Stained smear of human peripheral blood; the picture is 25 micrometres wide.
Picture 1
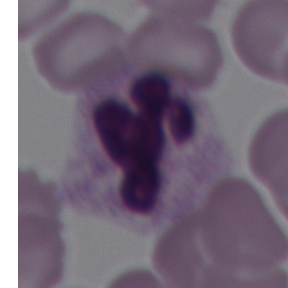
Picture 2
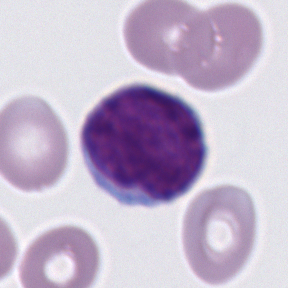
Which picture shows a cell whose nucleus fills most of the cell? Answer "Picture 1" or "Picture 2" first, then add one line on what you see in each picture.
Picture 2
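What picture 1 shows: The cytoplasm is plentiful and pale lilac-pink.
What picture 2 shows: The cytoplasm shows mainly as a thin crescent along the lower left edge.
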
